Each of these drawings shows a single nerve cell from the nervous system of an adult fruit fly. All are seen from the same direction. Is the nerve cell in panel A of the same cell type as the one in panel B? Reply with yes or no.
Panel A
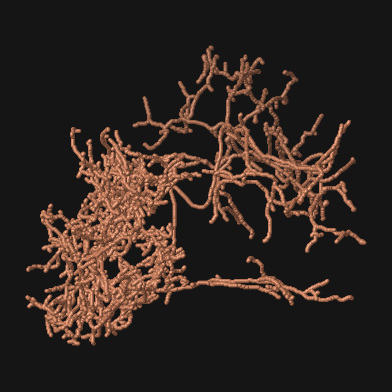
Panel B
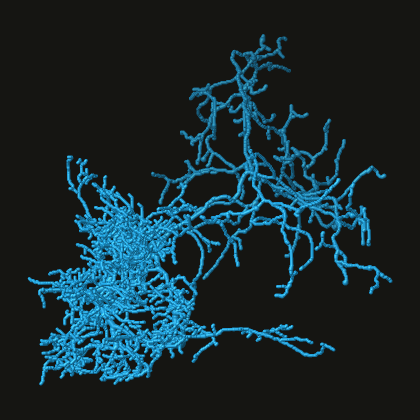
yes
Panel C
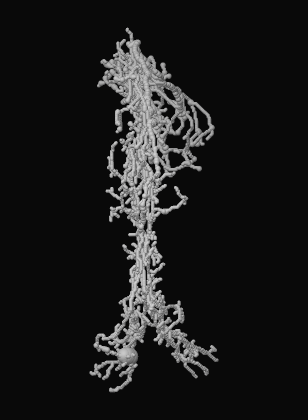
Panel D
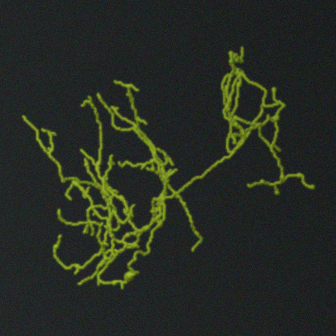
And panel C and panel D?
no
